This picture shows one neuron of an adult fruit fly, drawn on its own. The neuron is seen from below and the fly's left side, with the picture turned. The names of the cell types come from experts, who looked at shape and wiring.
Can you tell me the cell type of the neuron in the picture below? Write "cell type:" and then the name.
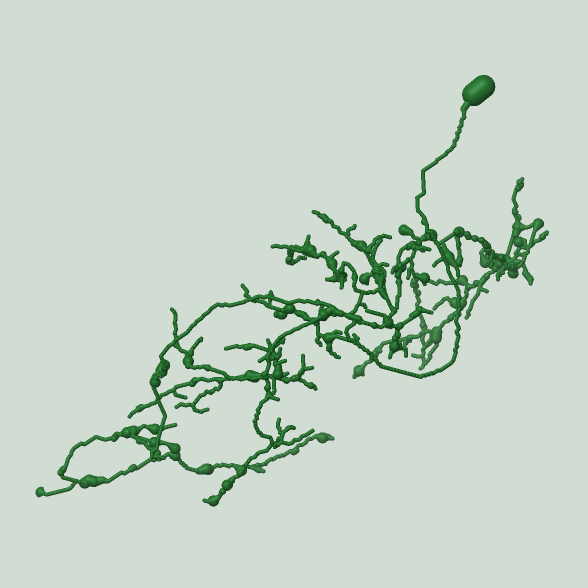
cell type: IN01B037_a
